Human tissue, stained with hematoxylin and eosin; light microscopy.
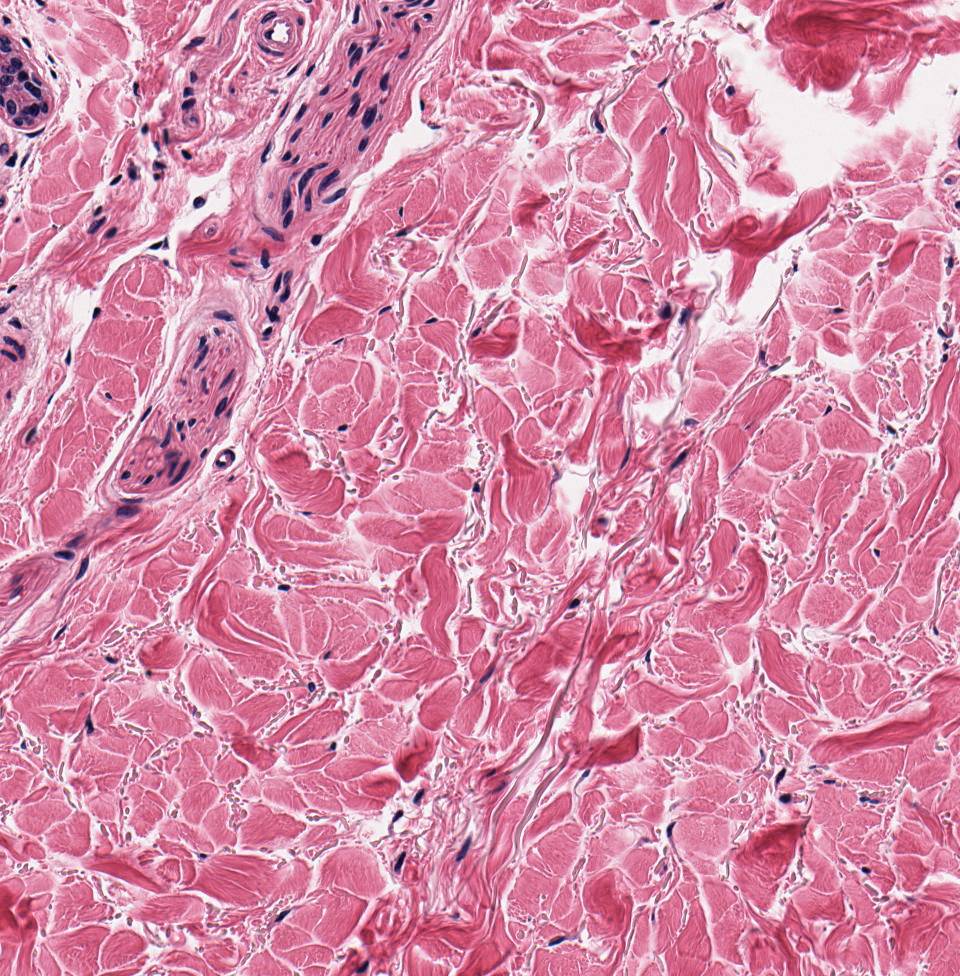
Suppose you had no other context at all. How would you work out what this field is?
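First, the tissue: dermis. Second, the fibres: eosinophilic muscle fibres fill almost the whole field and are cut across, obliquely and lengthwise, so that they interlace.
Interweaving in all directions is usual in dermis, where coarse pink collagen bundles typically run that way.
Third, the cross-cut fibres: their outlines are angular and polygonal, fitting closely against one another. Fourth, fat: none is present anywhere. Fifth, the upper right corner: a ragged white cleft lies there, where the tissue has torn apart.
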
